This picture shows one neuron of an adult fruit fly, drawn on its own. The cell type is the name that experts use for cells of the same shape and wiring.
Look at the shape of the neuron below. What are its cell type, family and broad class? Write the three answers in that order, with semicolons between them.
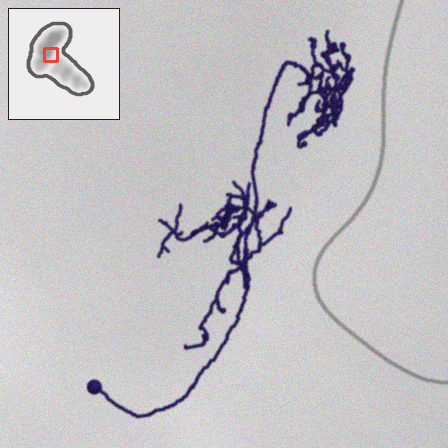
CB3081; hemilineage LHp2; central-brain intrinsic neuron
